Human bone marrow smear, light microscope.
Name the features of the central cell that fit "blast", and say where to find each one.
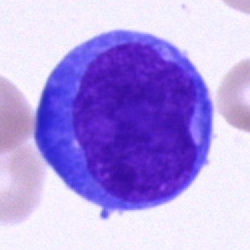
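Start with the chromatin, because that is where this blast fits best: it is finely textured, without coarse dark clumps.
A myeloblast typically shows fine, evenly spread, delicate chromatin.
Now follow the cytoplasm around the cell, and you will find its rim is widest on the left side.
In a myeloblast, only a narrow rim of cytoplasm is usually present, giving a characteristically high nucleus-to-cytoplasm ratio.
The cytoplasm itself is a deep blue. Finally, notice the small bleb projecting from the lower edge of the cell.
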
